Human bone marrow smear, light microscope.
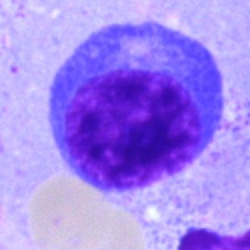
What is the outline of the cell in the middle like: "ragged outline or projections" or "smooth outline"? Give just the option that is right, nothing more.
Smooth outline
